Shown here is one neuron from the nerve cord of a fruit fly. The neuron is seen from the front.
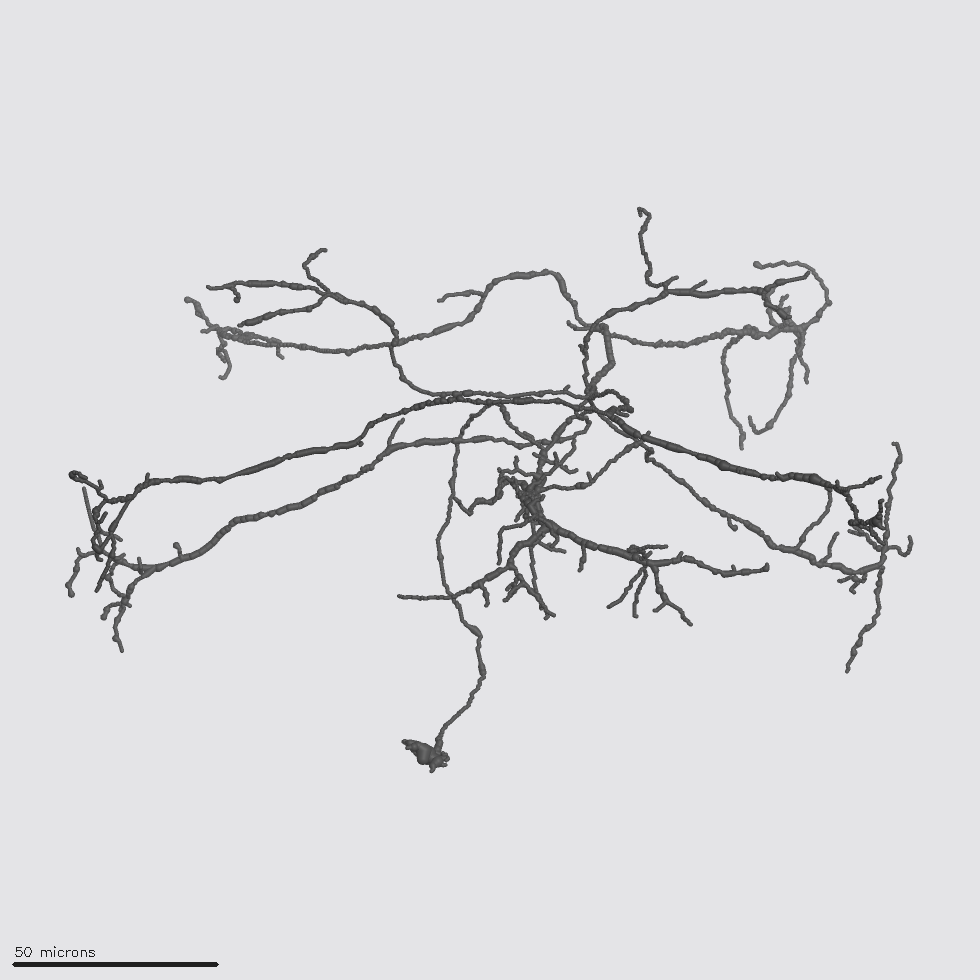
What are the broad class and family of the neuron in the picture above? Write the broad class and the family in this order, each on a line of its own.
nerve-cord intrinsic neuron
hemilineage 06B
